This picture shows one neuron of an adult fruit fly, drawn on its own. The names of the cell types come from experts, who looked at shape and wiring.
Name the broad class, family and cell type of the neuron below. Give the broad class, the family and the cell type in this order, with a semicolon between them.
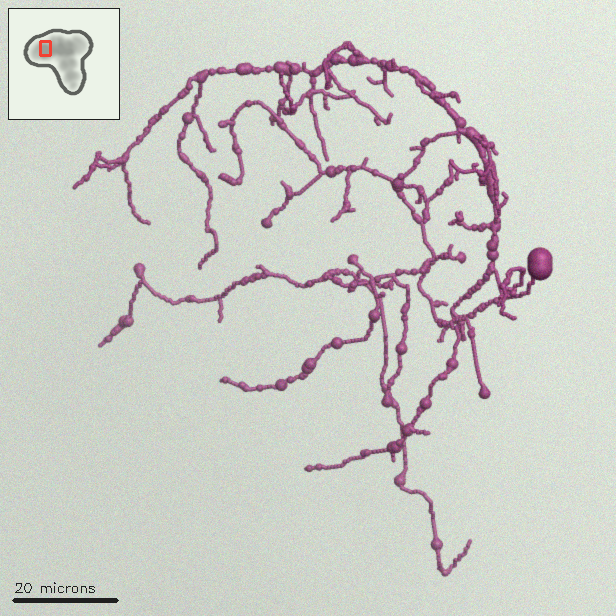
optic-lobe intrinsic neuron; Li; Li35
